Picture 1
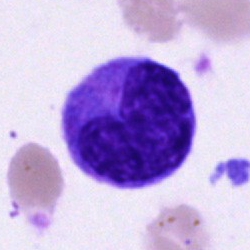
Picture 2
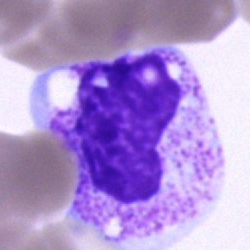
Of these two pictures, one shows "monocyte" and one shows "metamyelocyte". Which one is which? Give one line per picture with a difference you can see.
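In picture 1 we see a monocyte: No granules are seen in the cytoplasm.
In picture 2 we see a metamyelocyte: Many fine purple granules are scattered throughout the cytoplasm.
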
